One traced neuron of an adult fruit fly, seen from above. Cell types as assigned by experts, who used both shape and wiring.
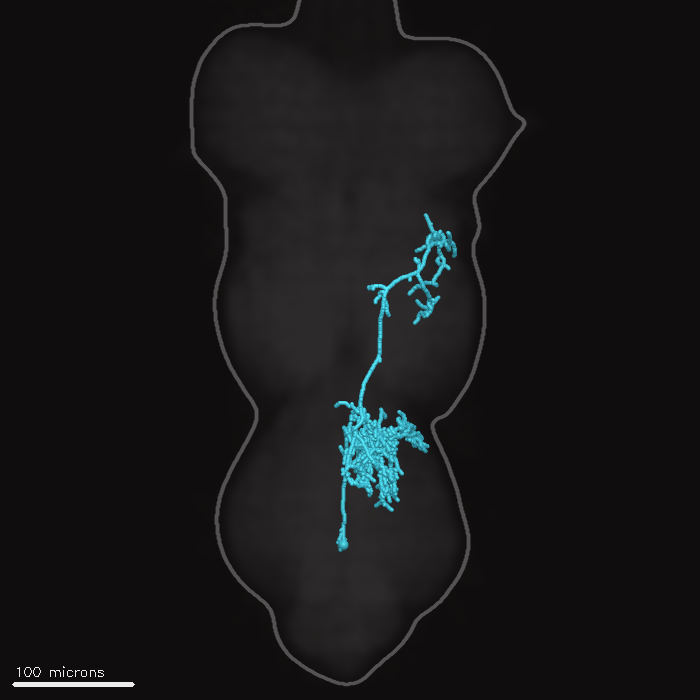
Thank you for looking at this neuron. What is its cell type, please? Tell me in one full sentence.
The cell type this neuron represents is IN02A010.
